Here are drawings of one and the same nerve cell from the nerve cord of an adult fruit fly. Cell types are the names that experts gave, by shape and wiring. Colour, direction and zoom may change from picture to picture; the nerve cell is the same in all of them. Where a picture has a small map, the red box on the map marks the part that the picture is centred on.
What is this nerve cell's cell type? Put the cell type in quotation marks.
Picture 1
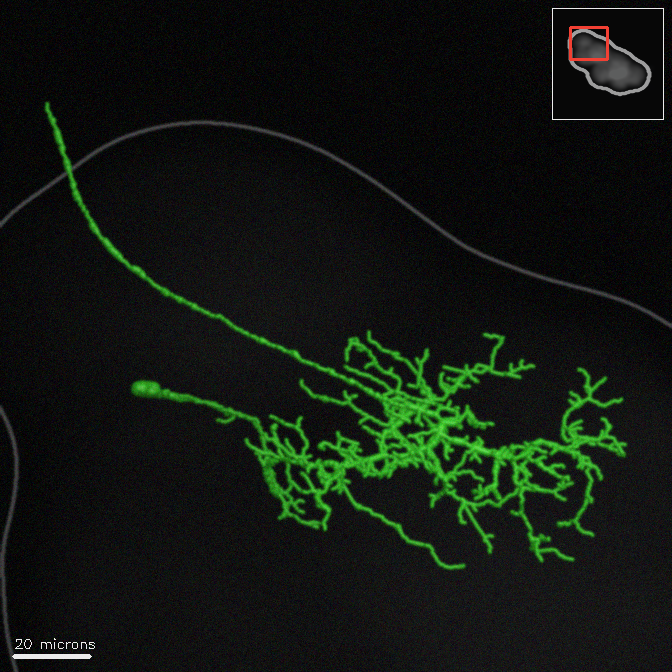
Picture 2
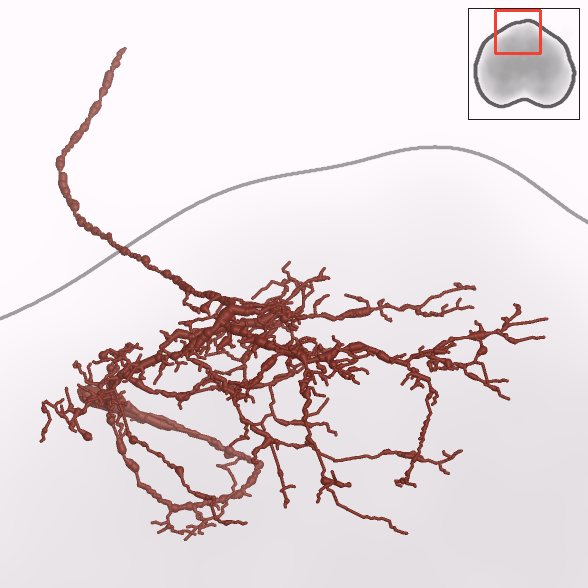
"MNad47"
